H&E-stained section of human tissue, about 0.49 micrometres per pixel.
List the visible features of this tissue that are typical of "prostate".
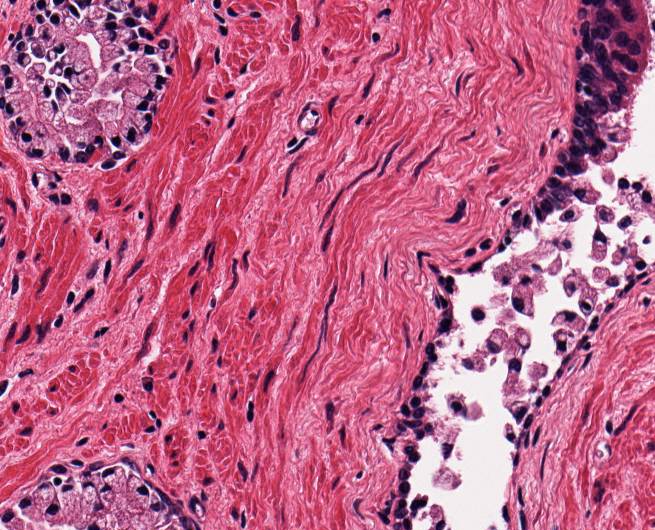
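Prostate: dense pink fibromuscular stroma over most of the field, glandular units in upper-left and lower-left corners, open space along right side.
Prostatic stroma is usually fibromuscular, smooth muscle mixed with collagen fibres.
Goes with it: stroma of wavy smooth muscle bundles, elongated cigar-shaped nuclei.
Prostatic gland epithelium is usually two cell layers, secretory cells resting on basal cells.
Against: right-hand space bordered by crowded, darkly staining nuclei several cells deep. Scattered loose rounded cells with dark nuclei inside it.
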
